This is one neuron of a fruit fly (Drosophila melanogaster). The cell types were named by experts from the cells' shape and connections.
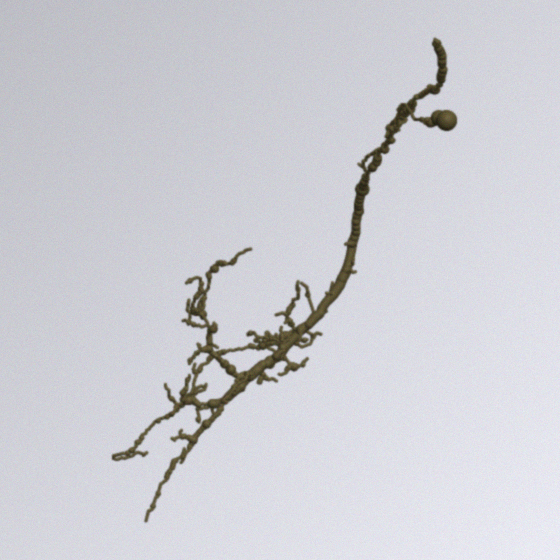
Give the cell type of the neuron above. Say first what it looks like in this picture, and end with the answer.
The cell body can be seen at the upper right of the picture. The picture shows dozens of branch ends. It is a visual centrifugal neuron. It is of cell type OCC02a.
